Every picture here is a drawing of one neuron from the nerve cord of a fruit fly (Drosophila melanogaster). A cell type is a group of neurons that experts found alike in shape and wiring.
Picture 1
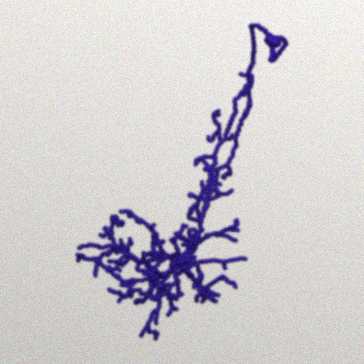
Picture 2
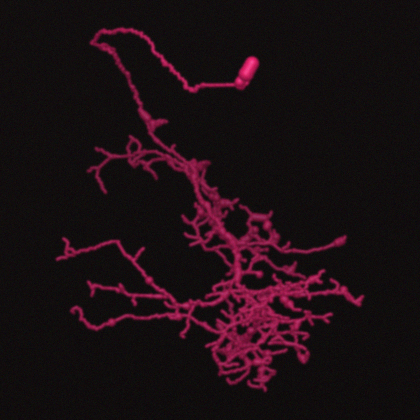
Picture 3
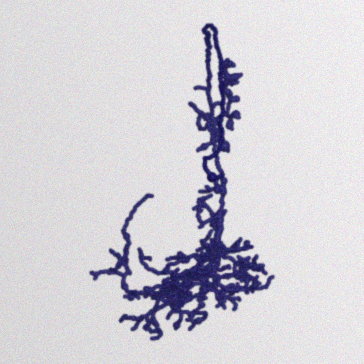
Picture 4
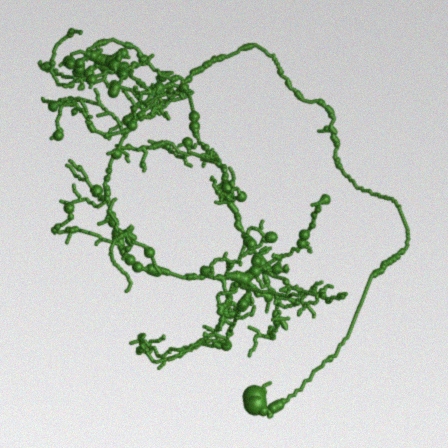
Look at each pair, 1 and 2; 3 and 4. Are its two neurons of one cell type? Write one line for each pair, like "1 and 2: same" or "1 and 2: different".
1 and 2: different
3 and 4: same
